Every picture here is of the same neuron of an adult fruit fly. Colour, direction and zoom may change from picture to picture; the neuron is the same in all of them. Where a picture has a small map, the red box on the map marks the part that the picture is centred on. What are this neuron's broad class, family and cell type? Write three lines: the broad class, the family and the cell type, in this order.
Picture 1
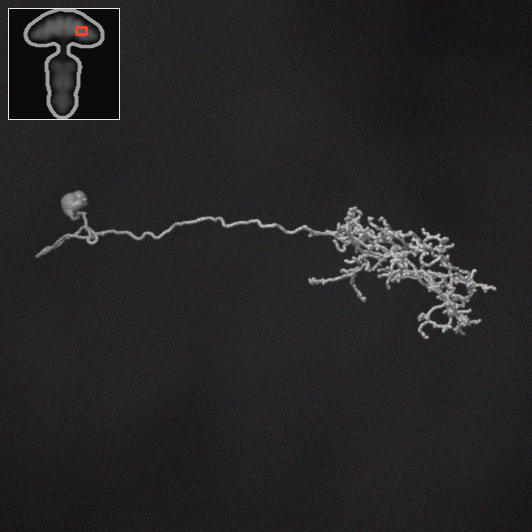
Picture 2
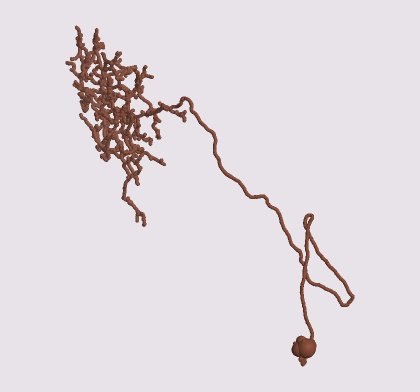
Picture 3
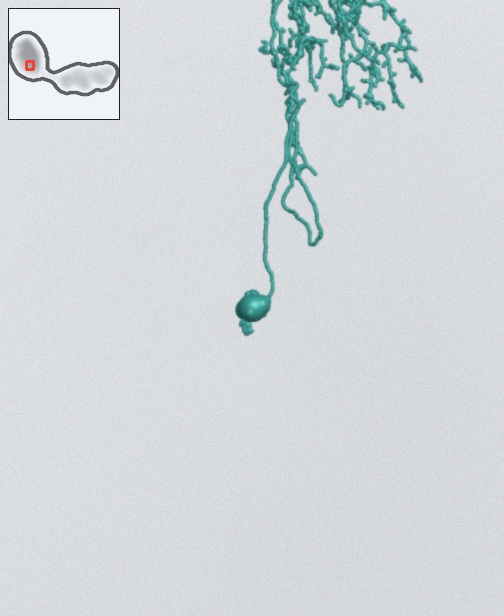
optic-lobe intrinsic neuron
Li
Li22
